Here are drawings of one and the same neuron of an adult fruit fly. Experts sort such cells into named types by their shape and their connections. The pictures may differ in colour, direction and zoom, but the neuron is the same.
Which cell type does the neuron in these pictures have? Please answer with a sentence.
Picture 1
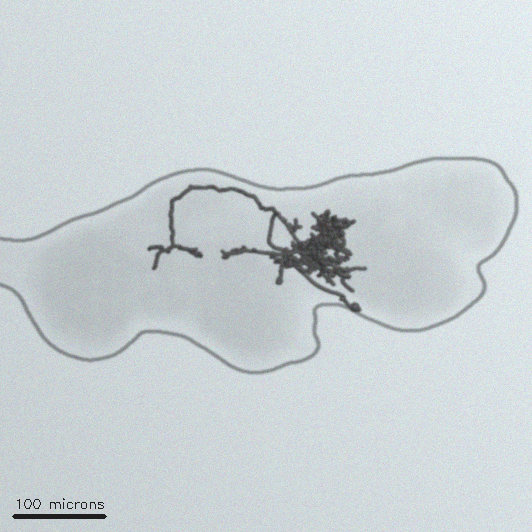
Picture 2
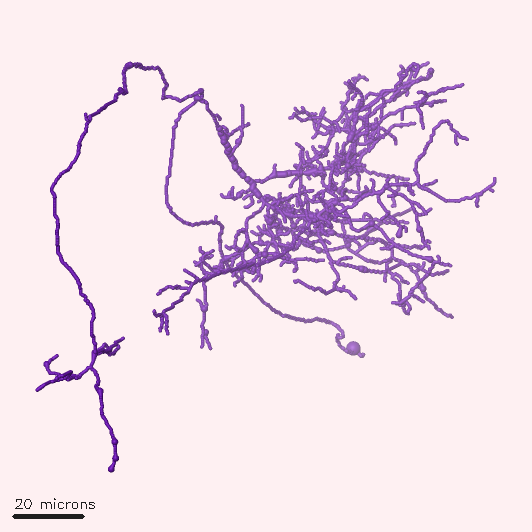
The cell type is IN02A024.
